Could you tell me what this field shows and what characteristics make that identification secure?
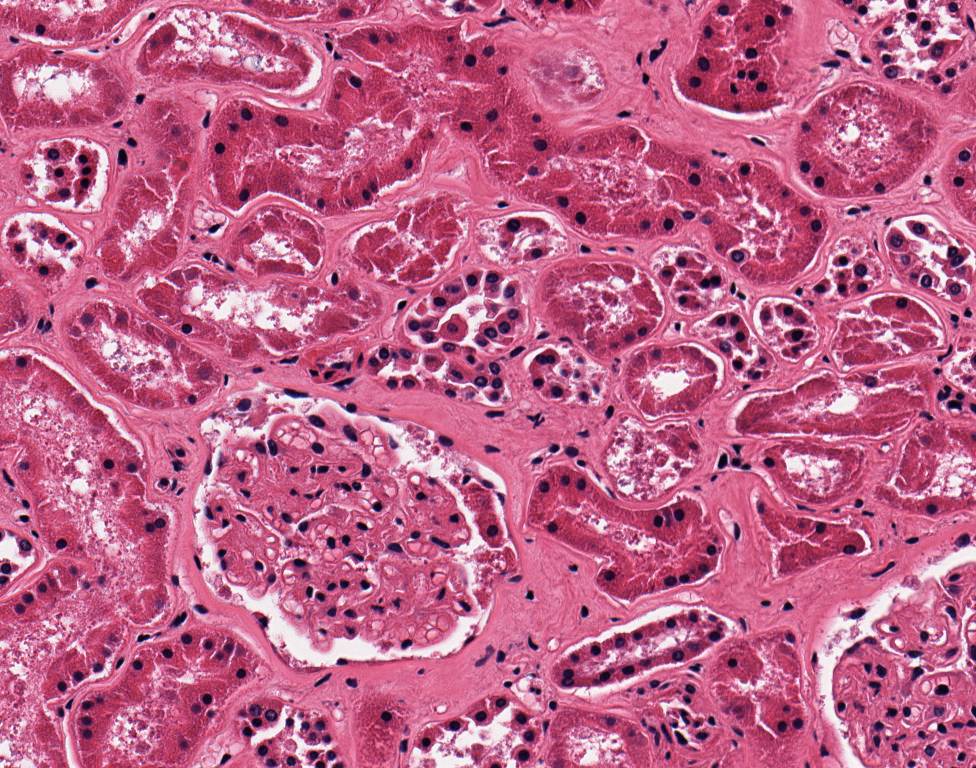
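The field shows mainly the cortical labyrinth of the kidney. A glomerulus lies lower left-centre, and a second, partly cut off, at the lower right edge.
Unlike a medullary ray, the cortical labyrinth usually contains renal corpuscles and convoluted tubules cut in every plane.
Closely packed tubules with dense, deeply eosinophilic, granular cytoplasm and round dark nuclei fill most of the field.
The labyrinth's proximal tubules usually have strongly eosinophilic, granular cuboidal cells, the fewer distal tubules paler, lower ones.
Near the centre, smaller tubules show paler, less granular cytoplasm and more crowded nuclei.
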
